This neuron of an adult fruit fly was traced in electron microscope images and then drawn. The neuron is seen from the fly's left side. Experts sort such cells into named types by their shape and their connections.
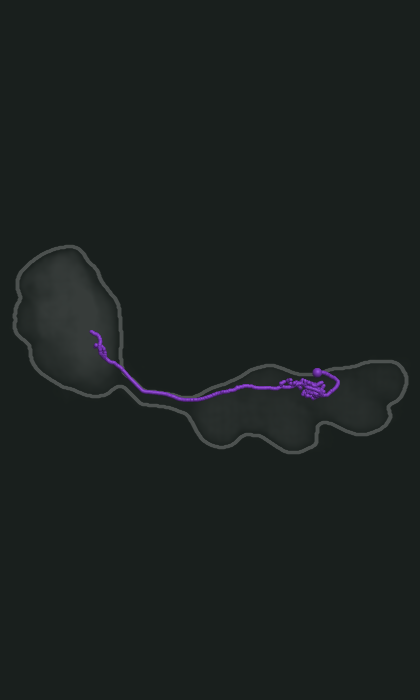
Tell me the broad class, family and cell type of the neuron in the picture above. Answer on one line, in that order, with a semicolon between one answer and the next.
ascending neuron; hemilineage 19B; AN19B059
